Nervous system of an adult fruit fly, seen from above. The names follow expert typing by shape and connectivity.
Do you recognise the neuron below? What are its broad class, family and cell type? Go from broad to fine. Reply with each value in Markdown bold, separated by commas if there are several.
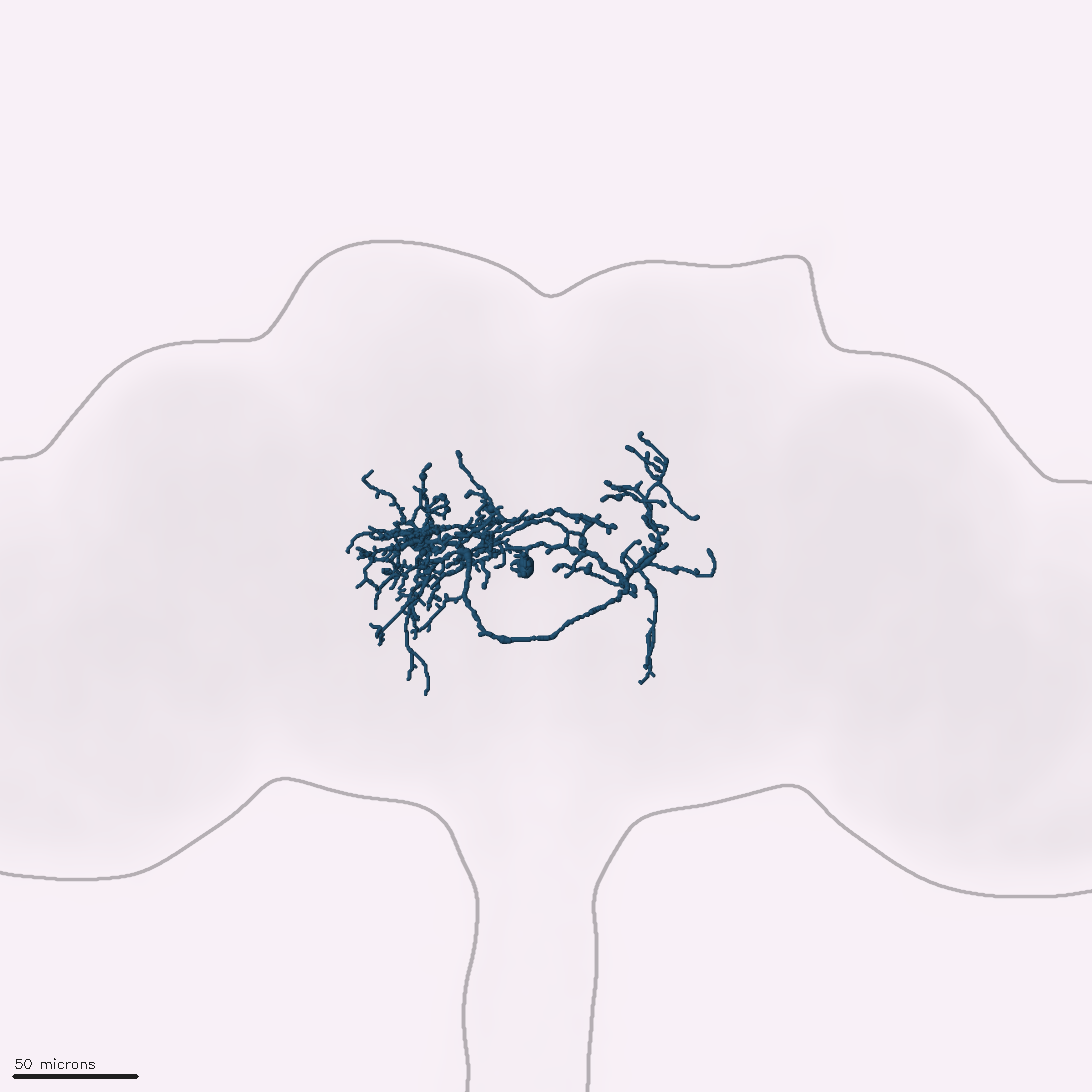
**central-brain intrinsic neuron**, **hemilineage MX3**, **GNG181**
